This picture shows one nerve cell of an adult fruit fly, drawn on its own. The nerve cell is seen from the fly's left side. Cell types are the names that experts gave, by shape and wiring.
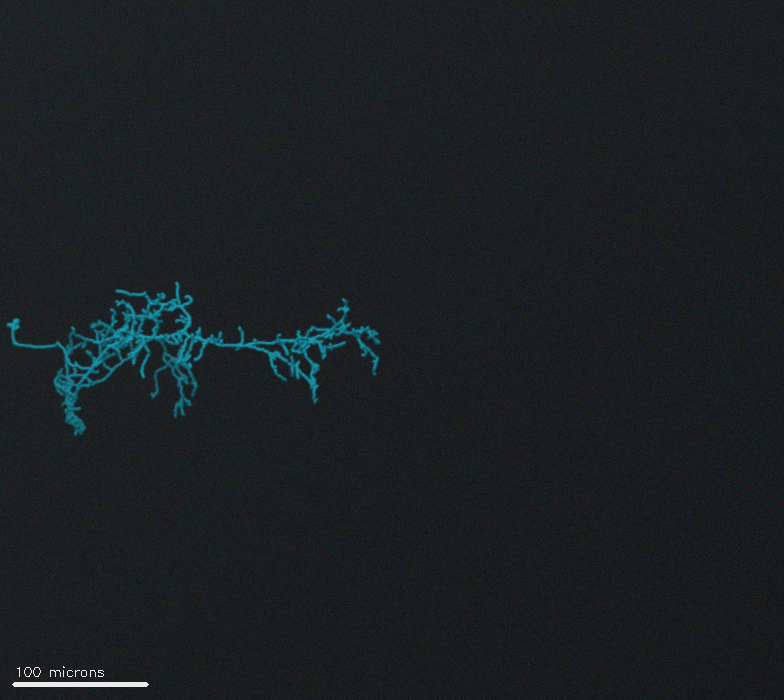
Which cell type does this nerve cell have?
IN01A018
